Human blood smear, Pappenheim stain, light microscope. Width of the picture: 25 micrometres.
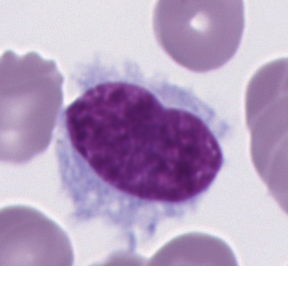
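Hairy cell, the central cell of a stained peripheral blood smear. Border irregular and ragged, not smooth. No distinct granules in the cytoplasm. Red cell with a crenated upper edge just to its left.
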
